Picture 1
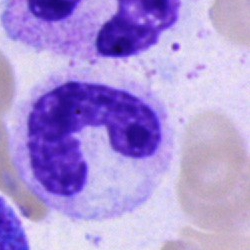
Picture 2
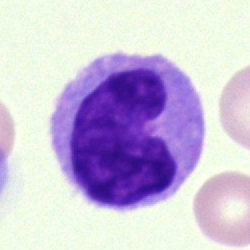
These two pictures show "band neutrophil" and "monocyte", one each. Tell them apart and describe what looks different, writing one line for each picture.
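The cell in picture 1 is a band neutrophil. The cytoplasm is abundant and pale lilac.
The cell in picture 2 is a monocyte. The nucleus fills most of the cell and sits toward the left.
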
